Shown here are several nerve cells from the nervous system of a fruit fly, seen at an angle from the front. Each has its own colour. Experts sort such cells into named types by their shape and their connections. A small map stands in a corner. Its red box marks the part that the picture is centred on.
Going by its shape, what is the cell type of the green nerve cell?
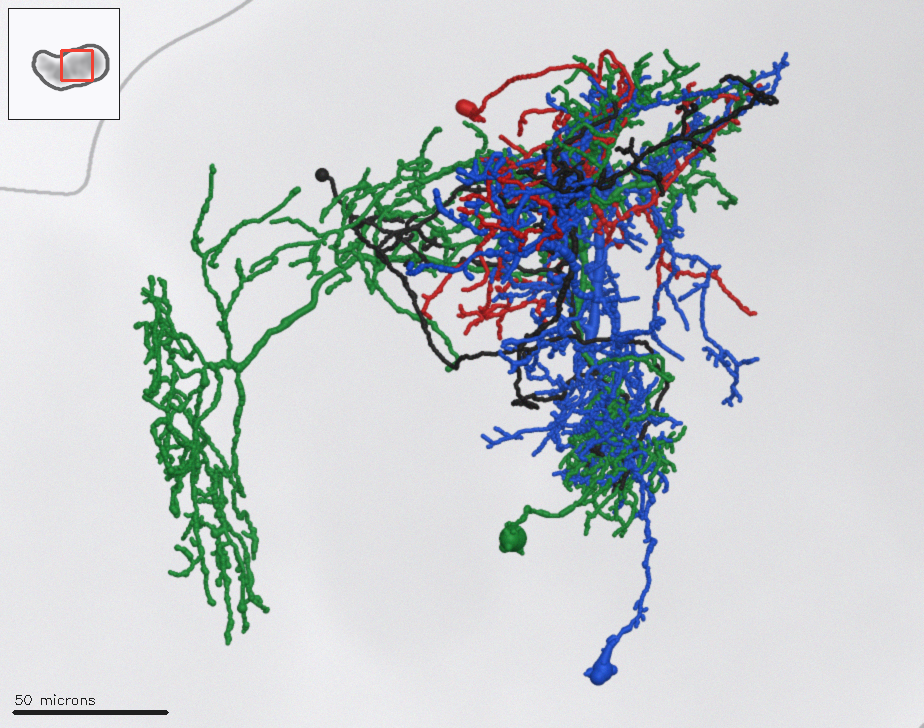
LoVC4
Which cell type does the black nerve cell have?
SIP135m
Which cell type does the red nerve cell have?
SMP394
